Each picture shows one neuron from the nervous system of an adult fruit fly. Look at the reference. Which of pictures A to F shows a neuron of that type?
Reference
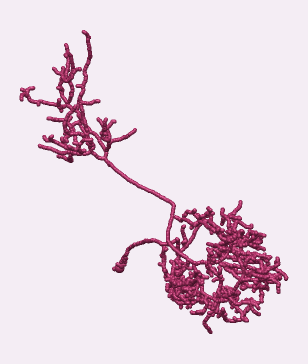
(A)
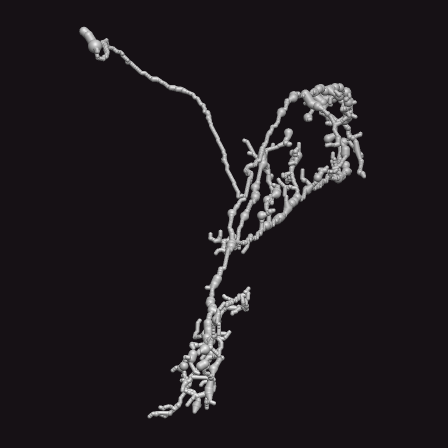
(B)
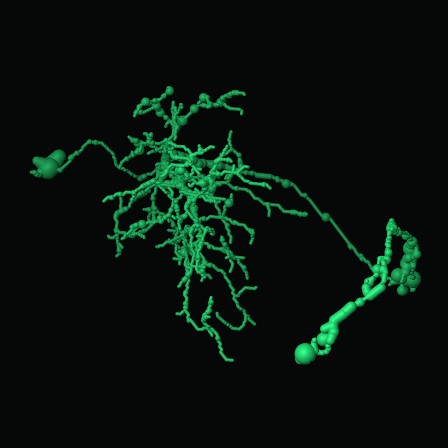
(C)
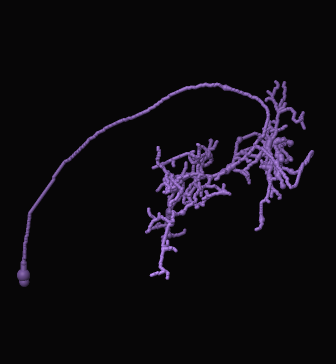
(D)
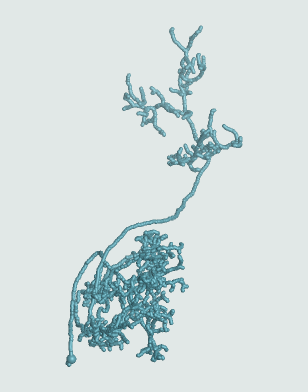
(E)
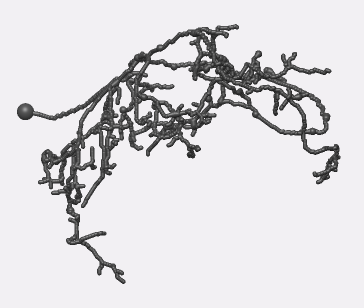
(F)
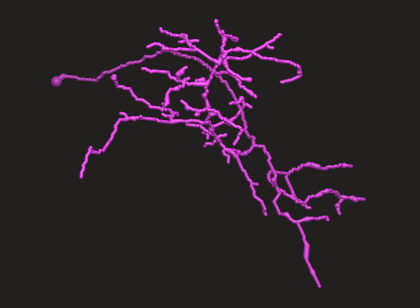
Picture D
